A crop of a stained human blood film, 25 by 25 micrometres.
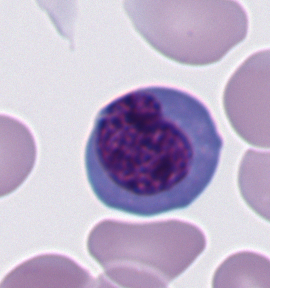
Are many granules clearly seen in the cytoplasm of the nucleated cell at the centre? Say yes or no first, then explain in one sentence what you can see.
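No. The cytoplasm shows no granules.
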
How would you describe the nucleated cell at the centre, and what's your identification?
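Round cell, smooth outline. Its nucleus is roughly round, about 9 by 8 micrometres, and sits off-centre toward the upper left. There's a small notch in the nucleus's upper edge. The chromatin is coarse, clumped into dark purple patches with paler spaces in between. It's a normoblast.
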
